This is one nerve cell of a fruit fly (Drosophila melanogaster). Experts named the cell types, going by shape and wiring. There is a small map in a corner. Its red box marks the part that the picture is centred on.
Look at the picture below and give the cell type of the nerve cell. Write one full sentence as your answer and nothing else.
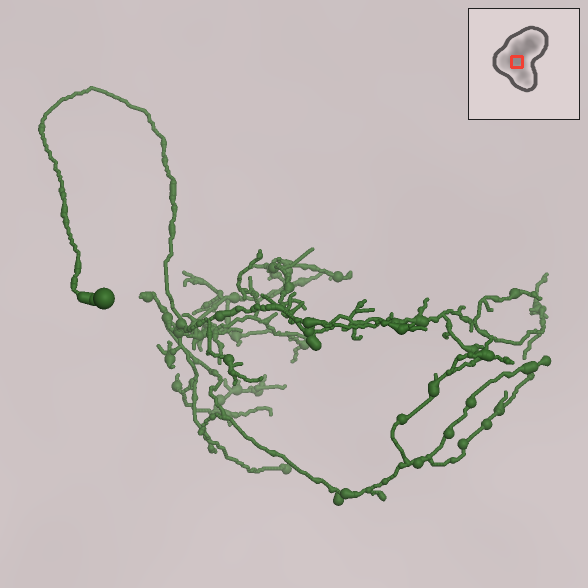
On the level of cell type, this nerve cell is CB2770.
